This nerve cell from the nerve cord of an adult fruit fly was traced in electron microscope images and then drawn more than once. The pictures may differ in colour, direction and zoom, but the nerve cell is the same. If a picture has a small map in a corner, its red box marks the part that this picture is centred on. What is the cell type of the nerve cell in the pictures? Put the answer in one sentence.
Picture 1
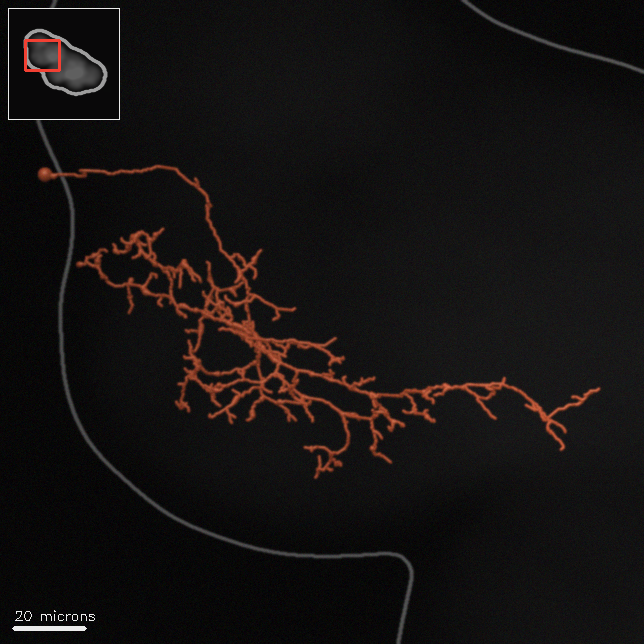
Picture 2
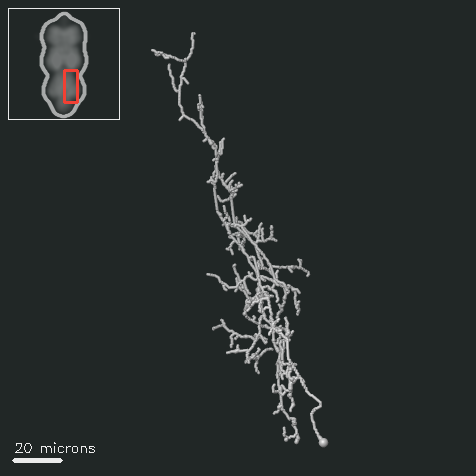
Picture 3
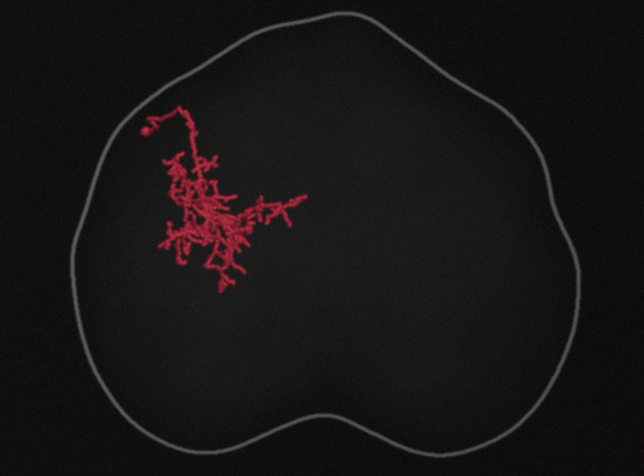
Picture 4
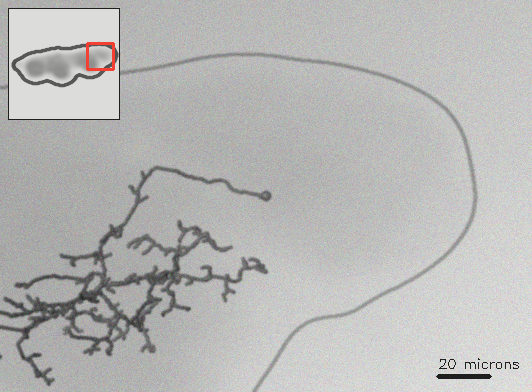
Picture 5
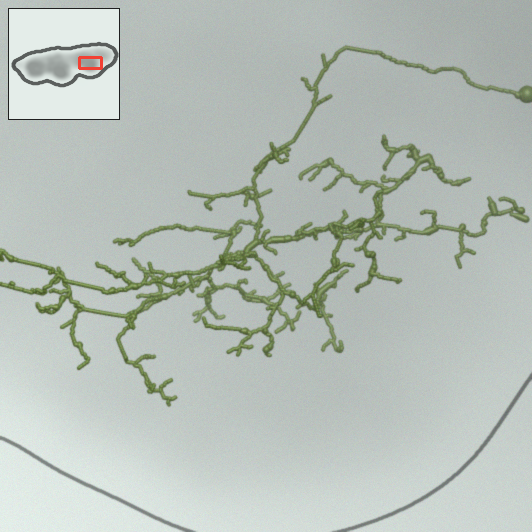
The cell type is IN19A100.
